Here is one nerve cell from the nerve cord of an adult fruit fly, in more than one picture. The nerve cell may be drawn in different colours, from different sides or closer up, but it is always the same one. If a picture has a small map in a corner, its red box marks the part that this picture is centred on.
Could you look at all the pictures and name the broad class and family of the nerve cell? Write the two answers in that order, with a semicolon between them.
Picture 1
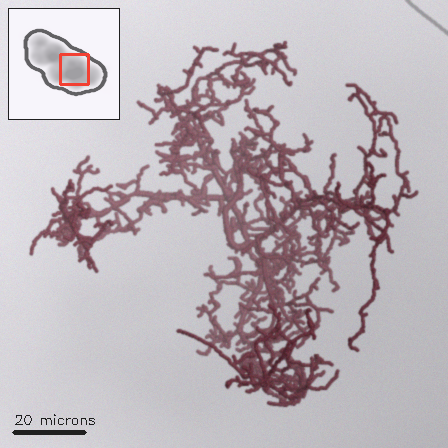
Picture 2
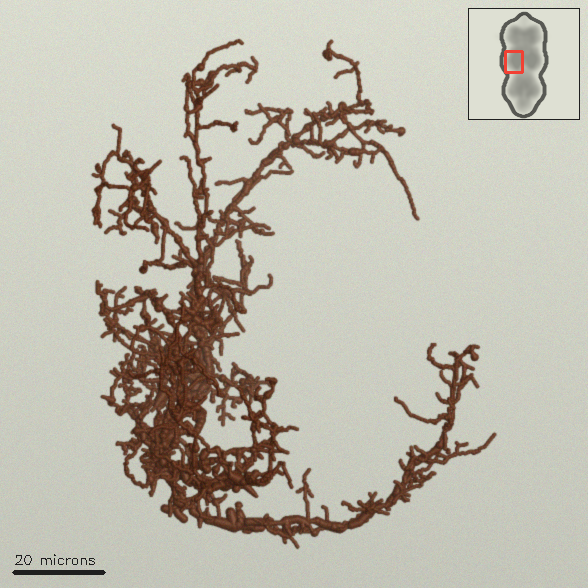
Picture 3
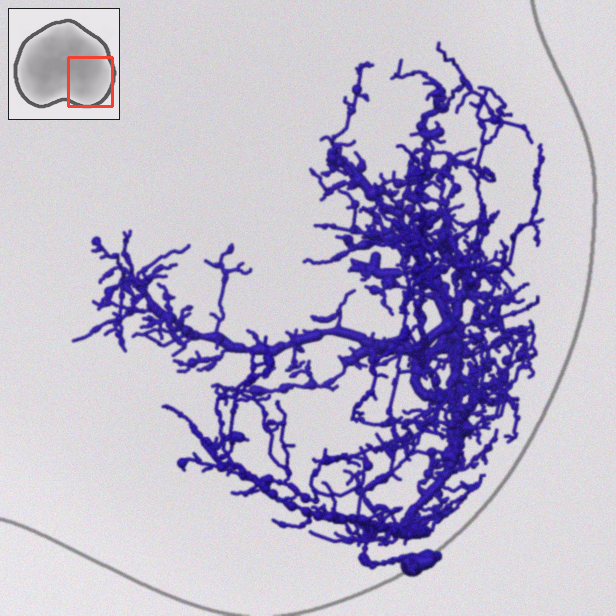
nerve-cord intrinsic neuron; hemilineage 13A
